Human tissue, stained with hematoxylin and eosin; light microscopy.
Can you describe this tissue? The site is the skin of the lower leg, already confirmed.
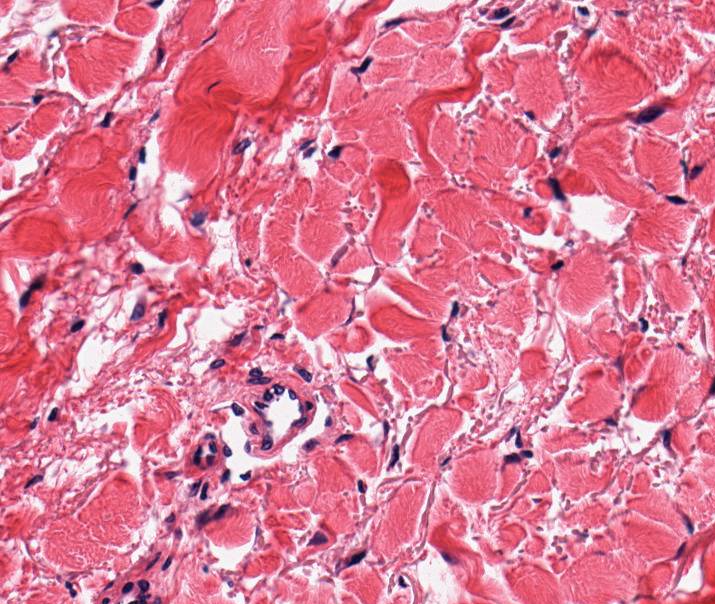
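So most of this field is bright pink fibres cut across, which gives you rounded to angular profiles. Nuclei are sparse, small, dark and elongated, tucked into the narrow spaces between the fibres. Just below and left of centre there's a small vessel with an open lumen, lined by plump dark nuclei. And there are no fat cells anywhere in the field.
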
